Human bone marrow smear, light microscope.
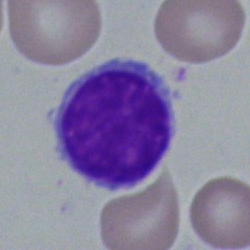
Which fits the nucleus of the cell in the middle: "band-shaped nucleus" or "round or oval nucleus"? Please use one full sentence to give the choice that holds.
The nucleus takes the form of one compact round or oval mass.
